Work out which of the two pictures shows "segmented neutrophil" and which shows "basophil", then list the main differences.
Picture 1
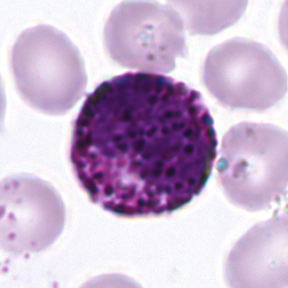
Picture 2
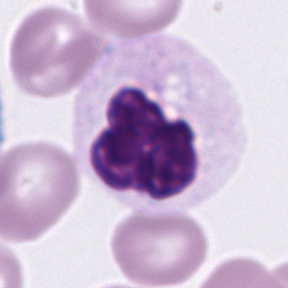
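The basophil appears in picture 1 and the segmented neutrophil in picture 2. In picture 1, many dark purple-black granules pack the cell right up to its edge, whereas the cytoplasm in picture 2 holds only fine, faint, dust-like granules.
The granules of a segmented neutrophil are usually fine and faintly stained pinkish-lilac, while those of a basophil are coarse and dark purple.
In picture 1 the granules also cover the nucleus so that its shape cannot be made out; in picture 2 the nucleus is folded into several overlapping lobes of dense, dark purple chromatin.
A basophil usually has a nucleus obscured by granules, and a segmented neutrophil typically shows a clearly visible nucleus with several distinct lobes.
Picture 1 also has a paler, less granular patch in its lower half, and picture 2 has a few small clear spots in the cytoplasm just above and right of the nucleus.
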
